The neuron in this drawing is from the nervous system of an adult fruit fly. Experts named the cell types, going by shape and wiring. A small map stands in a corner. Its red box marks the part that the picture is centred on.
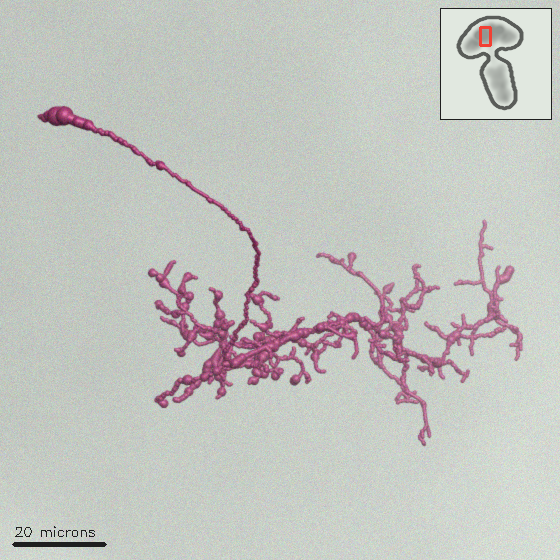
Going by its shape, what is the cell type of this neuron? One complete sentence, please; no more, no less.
This neuron has been assigned cell type AMMC025.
